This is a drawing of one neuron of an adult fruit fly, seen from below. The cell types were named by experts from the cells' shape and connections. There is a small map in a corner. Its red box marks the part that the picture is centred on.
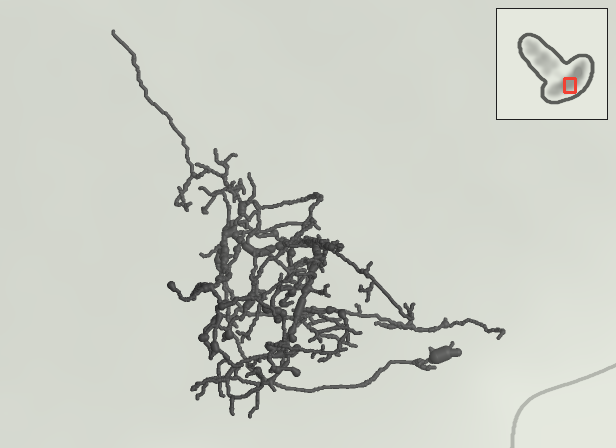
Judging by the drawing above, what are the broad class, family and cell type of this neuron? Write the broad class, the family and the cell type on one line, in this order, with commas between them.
central-brain intrinsic neuron, hemilineage CREa2_ventral, LAL023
